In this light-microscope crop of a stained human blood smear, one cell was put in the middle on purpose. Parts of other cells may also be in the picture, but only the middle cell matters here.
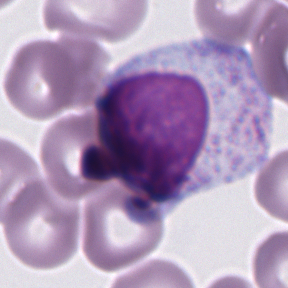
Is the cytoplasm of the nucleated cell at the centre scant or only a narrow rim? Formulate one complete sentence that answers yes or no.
No, it is abundant cytoplasm that surrounds its nucleus.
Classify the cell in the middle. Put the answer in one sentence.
Here the cell in the middle is a myelocyte.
